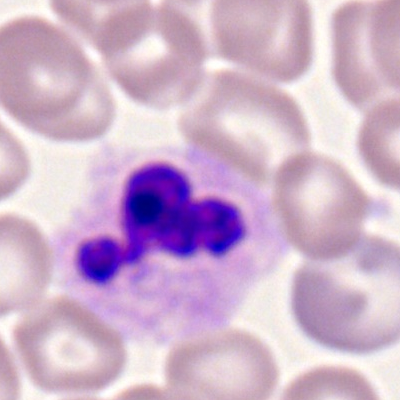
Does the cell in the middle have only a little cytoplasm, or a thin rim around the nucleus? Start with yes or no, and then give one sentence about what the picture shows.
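No. The cytoplasm is plentiful and pale pinkish-lilac.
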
